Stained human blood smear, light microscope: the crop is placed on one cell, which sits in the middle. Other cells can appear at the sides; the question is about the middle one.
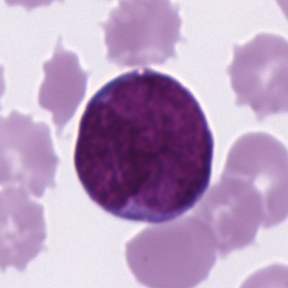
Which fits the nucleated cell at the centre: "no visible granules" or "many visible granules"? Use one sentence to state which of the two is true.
The cytoplasm of this cell holds no visible granules.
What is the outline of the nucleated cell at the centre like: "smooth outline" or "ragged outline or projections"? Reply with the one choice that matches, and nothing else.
Smooth outline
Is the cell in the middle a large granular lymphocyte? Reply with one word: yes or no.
no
